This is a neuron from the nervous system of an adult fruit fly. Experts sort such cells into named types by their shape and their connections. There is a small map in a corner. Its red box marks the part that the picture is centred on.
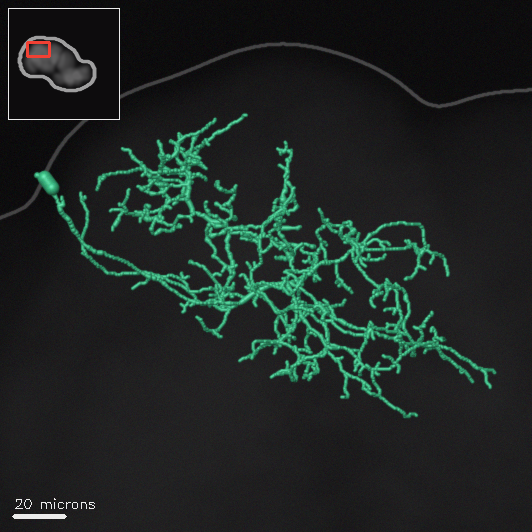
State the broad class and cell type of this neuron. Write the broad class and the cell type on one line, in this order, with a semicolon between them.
central-brain intrinsic neuron; CL003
